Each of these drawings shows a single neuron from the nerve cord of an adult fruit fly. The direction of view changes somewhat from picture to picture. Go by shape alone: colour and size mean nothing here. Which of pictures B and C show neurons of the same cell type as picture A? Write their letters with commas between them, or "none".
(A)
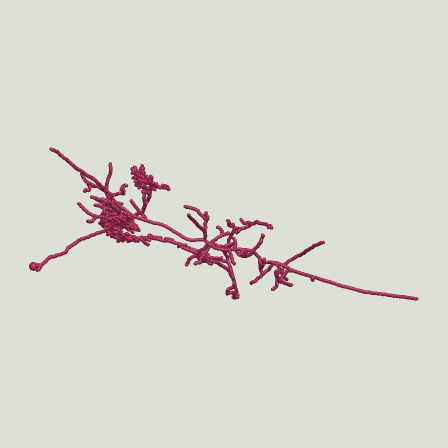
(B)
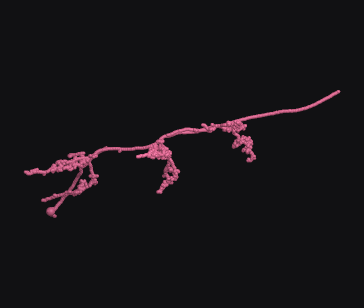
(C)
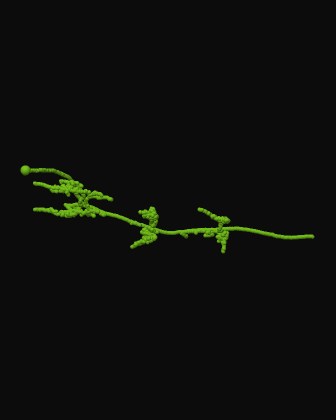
none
